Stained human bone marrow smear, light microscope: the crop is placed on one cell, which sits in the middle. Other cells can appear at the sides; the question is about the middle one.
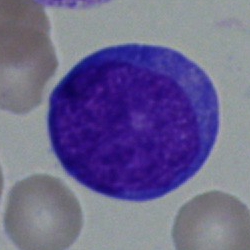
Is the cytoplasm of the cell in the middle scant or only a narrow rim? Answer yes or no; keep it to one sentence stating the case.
Yes, most of the cell is filled by the nucleus.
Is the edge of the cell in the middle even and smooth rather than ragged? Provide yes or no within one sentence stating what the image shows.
Yes, the outline of the cell is smooth.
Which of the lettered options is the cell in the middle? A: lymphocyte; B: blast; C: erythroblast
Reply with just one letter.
B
